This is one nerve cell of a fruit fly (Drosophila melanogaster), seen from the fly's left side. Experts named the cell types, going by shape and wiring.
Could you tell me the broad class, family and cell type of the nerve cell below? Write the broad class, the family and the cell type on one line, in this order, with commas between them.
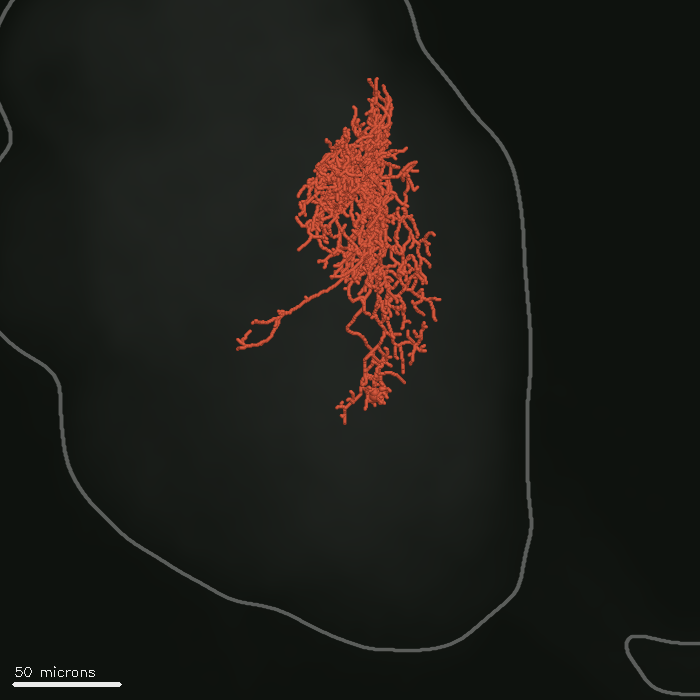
visual centrifugal neuron, LoVP, LoVP96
